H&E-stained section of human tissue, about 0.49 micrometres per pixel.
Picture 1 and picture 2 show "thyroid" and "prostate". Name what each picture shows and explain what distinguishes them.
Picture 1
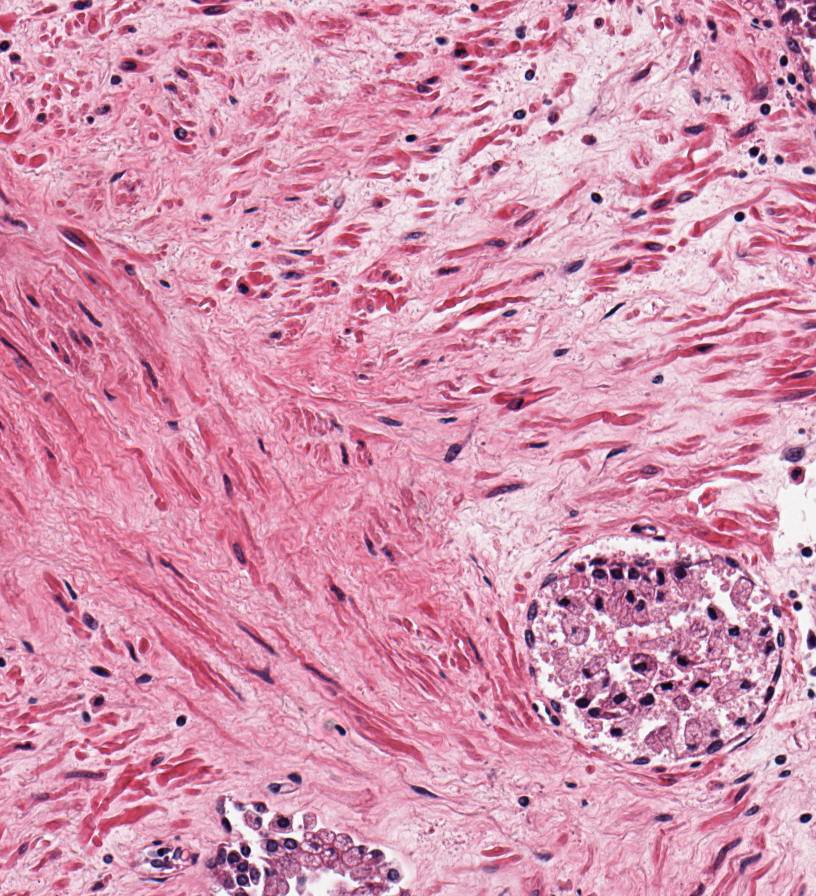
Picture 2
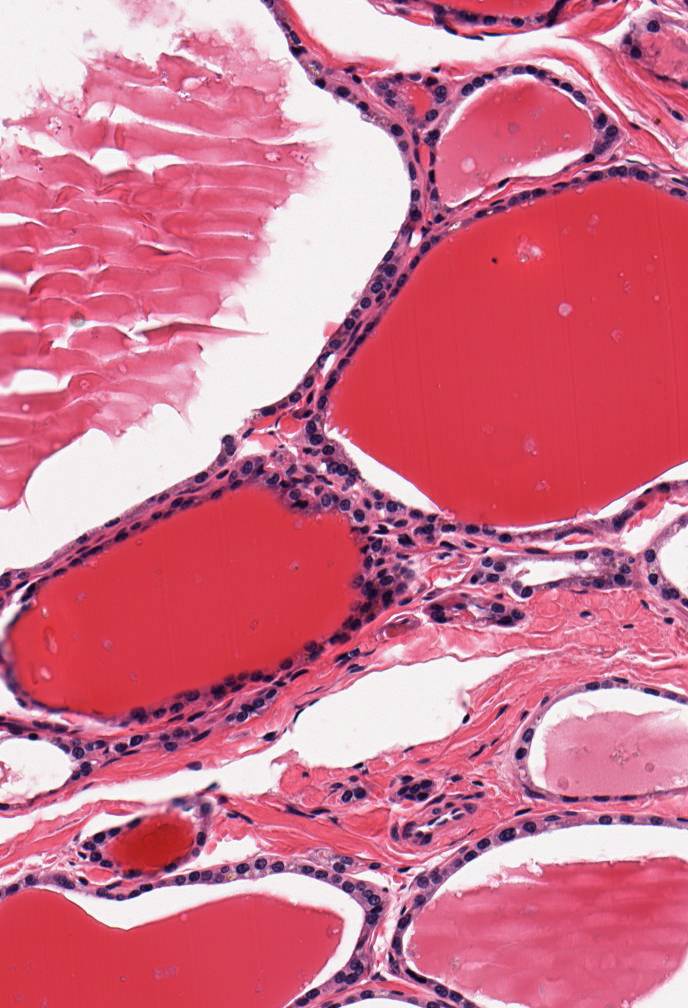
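Prostate is picture 1, thyroid picture 2. Prostate field mostly stroma, with only two small epithelial cell groups in the lower part. Stroma made of bundles of spindle cells with pink cytoplasm and elongated cigar-shaped nuclei, in keeping with smooth muscle. In the left half, bundles run diagonally, upper left to lower right. At the bottom centre edge, a small cluster of epithelial cells with pale, round, vesicular nuclei lines a narrow space. Thyroid field made of closed rounded and oval follicles of widely differing size, separated by thin tissue strands. Lining a single layer of flattened to low cuboidal cells; nuclei small, round, dark, in one evenly spaced row. Very small follicle with dark red colloid near the lower left edge.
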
